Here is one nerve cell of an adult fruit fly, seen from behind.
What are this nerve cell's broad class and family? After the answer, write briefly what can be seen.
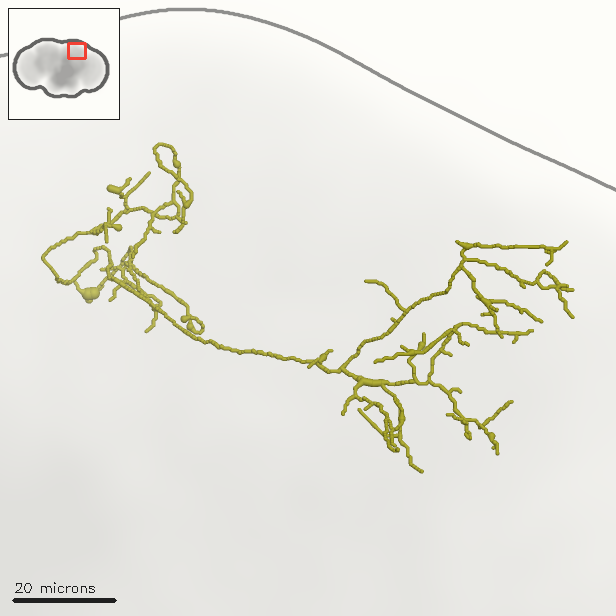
This is a central-brain intrinsic neuron. Its family is hemilineage LHd1. The cell body can be seen on the left of the picture. From left to right in the picture it spans about 110 microns. The picture shows dozens of branch ends.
